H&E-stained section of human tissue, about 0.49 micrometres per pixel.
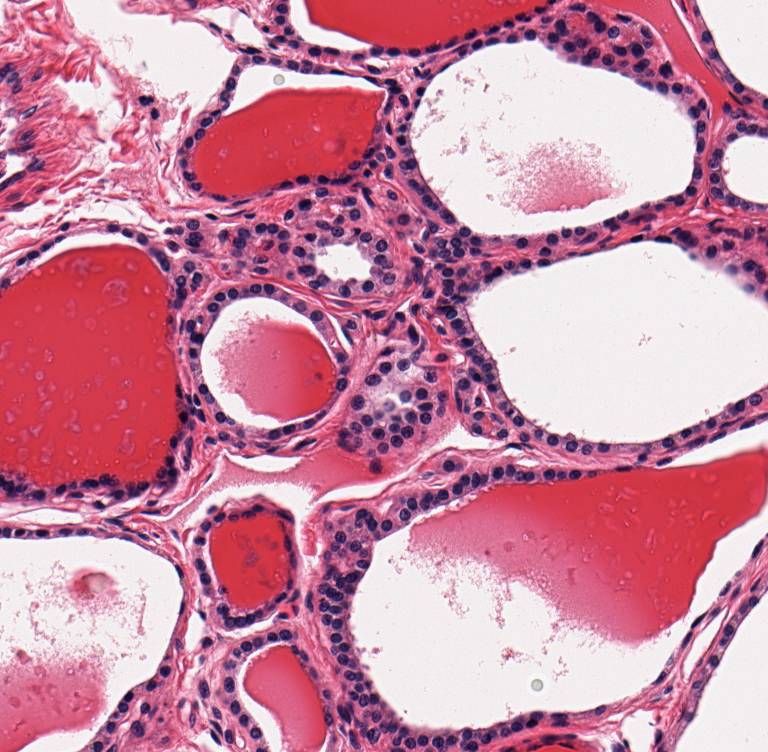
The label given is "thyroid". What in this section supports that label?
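First, closely packed follicles of widely varying size fill the field.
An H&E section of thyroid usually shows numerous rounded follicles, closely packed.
Second, a single layer of flattened to low cuboidal epithelial cells lines each follicle.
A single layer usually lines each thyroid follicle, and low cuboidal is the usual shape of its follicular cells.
The packing, single layer and low cuboidal shape fit thyroid. Third, the nuclei are small, round, dark-staining, evenly spaced, non-overlapping. Fourth, many lumens hold homogeneous, deep red eosinophilic material.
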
